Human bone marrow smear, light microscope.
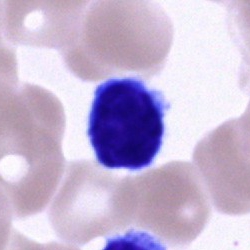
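Lymphocyte, the cell in the middle of a stained human bone marrow smear. Look closely at its chromatin: dense and dark blue-purple, with slight coarse clumping. You won't find a nucleolus in the nucleus. The cytoplasm is scarcely visible, at most a very thin blue rim. Notice also the small pale blue bleb projecting from the upper right edge.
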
